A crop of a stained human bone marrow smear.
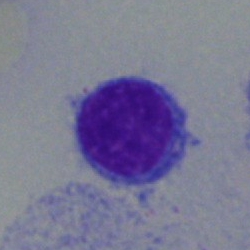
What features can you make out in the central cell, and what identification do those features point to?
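See how little cytoplasm there is: just a thin, deep blue rim around the nucleus, with no granules in it. On the right edge, a few small ragged tags of cytoplasm stick out. Just below the cell sits a pale, loosely granular smeared mass. It's a lymphocyte.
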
